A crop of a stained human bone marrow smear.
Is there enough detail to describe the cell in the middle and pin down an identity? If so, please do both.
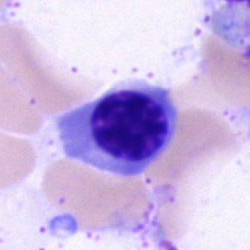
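An irregular, angular outline, rather than a round one, bounds the cell. The nucleus is positioned off-centre, toward the right side of the cell. Chromatin is dark purple and coarsely clumped, with paler gaps between the clumps. No granules are visible in the cytoplasm. It is an erythroblast.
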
